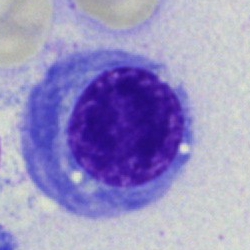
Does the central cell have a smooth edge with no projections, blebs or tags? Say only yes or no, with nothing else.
Yes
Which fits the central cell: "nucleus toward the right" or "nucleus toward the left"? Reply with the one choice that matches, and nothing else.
Nucleus toward the right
